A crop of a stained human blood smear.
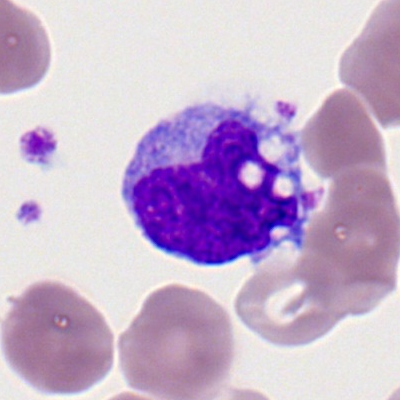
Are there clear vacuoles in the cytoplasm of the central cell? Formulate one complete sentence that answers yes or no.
Yes, its cytoplasm contains at least one clear vacuole.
